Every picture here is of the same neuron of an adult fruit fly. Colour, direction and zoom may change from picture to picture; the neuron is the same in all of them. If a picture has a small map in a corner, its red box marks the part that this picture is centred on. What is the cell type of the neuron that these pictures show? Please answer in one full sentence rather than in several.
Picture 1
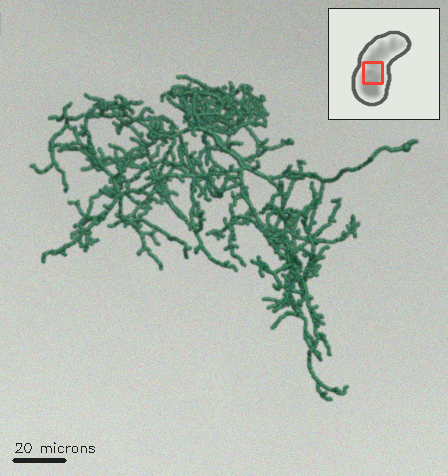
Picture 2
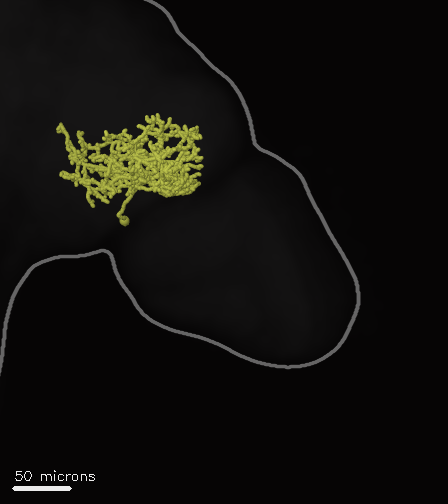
This neuron is recognized as the cell type PVLP100.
